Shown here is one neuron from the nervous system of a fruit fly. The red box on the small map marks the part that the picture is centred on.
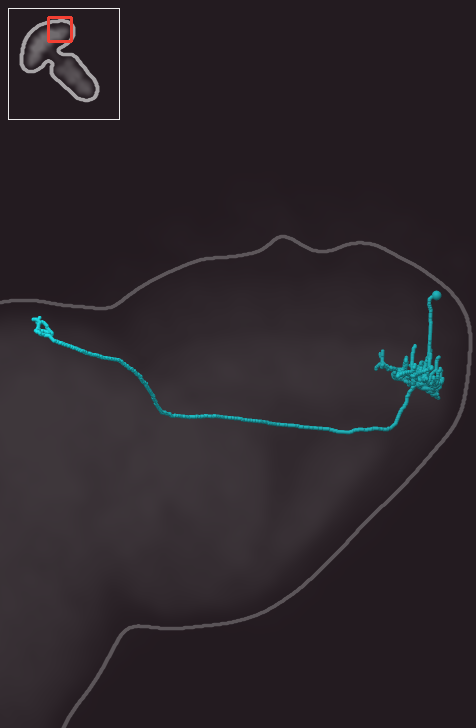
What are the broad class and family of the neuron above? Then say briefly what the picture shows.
Its broad class is visual projection neuron. The family is MeTu. It is in the brain and does not reach the nerve cord. The cell body is on the right of the picture.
